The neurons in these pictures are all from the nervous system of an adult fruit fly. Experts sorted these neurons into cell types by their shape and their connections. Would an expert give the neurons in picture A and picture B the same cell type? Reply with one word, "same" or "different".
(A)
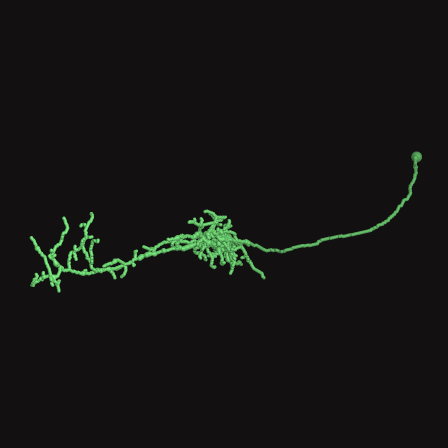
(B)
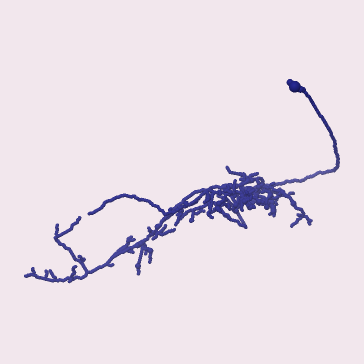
same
